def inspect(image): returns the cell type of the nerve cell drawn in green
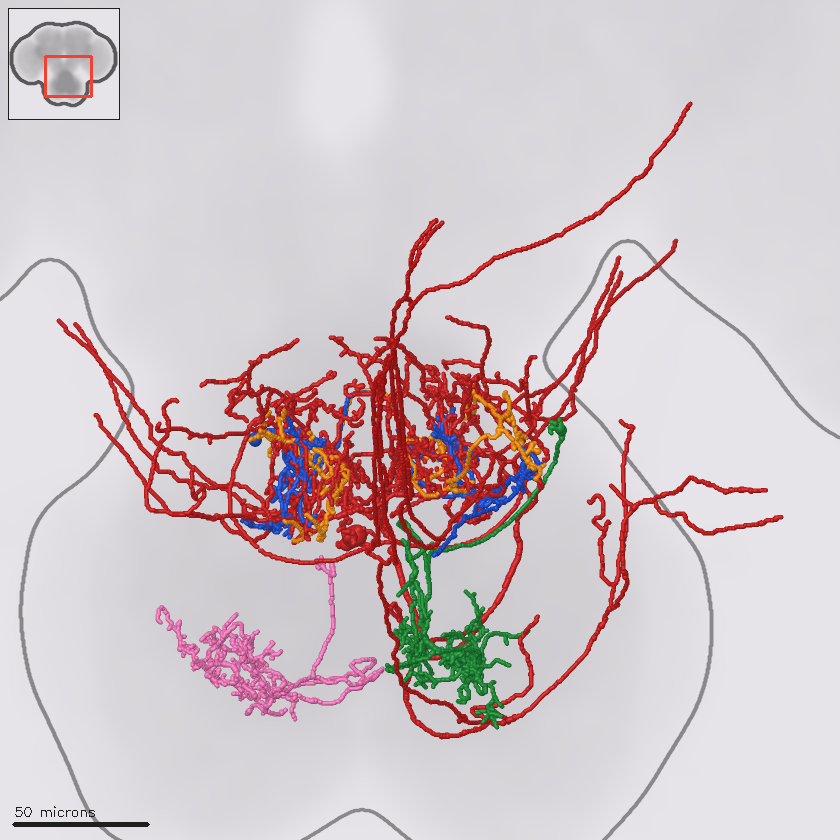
IN11A032_e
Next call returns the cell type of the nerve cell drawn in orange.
IN06A072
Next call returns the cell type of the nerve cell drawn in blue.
IN06A099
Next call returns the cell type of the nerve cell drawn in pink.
IN01B050_a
